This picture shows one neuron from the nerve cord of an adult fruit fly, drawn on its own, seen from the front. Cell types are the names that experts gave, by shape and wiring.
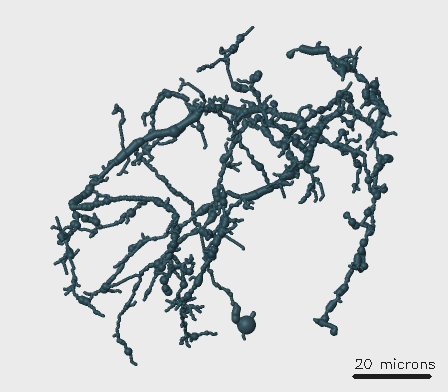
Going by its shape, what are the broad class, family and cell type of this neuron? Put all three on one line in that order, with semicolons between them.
nerve-cord intrinsic neuron; hemilineage 03A; IN03A030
